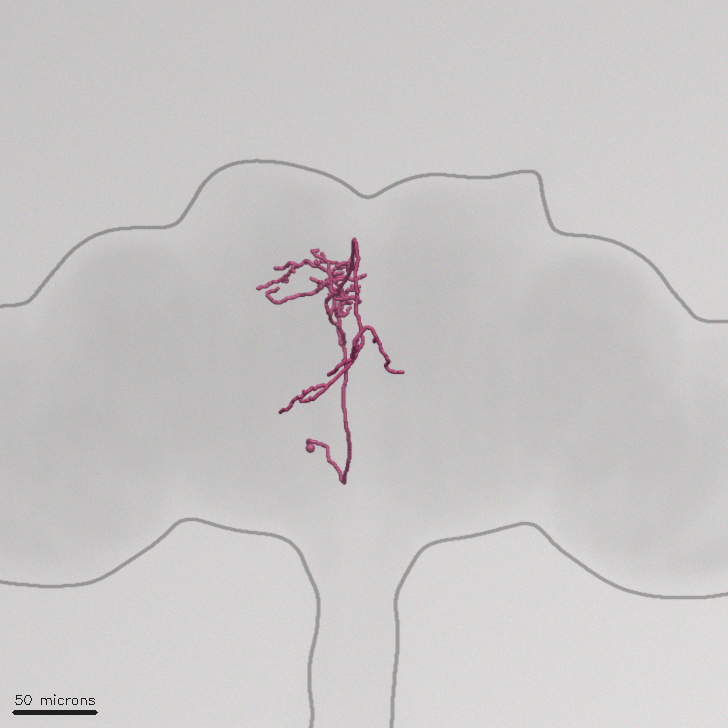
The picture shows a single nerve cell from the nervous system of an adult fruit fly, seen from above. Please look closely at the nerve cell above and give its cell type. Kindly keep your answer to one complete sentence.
This nerve cell is of the type PRW025.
